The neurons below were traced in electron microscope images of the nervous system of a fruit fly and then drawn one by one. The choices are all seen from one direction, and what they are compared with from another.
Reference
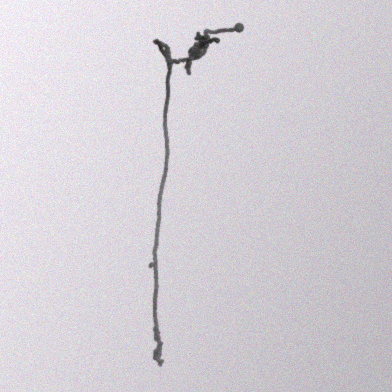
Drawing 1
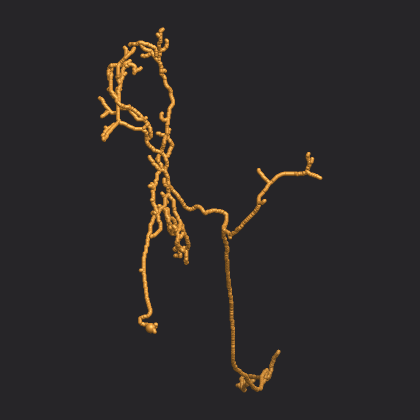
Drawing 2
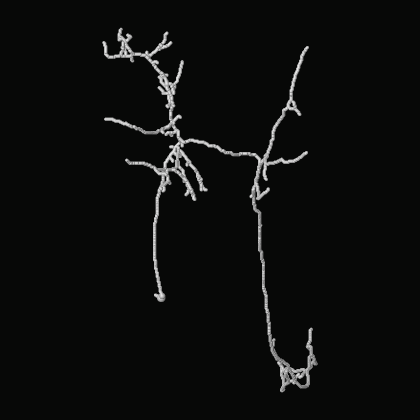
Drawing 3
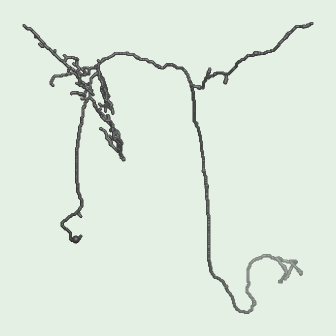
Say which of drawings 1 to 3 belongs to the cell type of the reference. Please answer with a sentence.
Drawing 2 shows a neuron of the same cell type.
